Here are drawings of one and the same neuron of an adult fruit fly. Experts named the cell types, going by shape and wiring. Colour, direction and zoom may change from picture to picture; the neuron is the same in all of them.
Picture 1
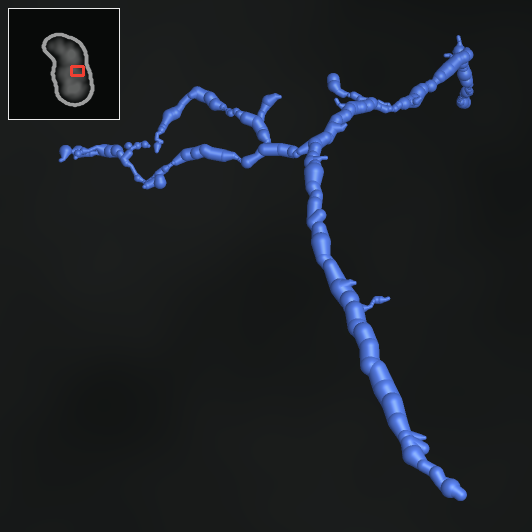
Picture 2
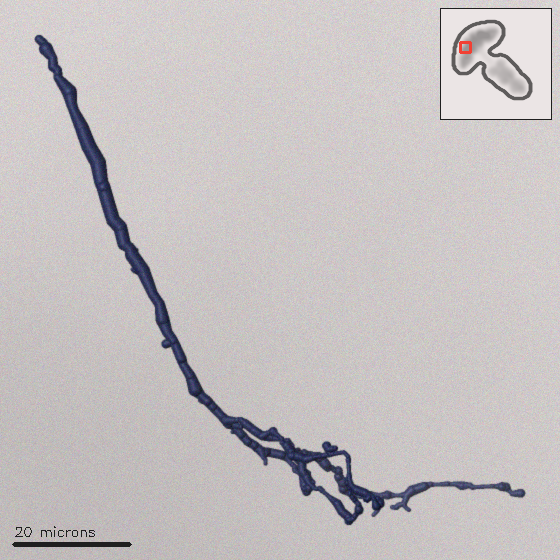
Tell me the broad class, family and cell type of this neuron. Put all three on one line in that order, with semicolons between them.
sensory neuron entering the brain; class mechanosensory; JO-A2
